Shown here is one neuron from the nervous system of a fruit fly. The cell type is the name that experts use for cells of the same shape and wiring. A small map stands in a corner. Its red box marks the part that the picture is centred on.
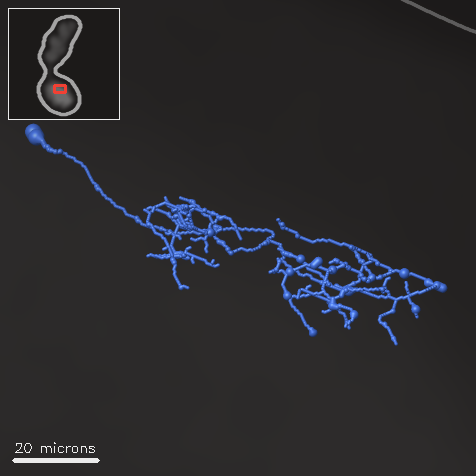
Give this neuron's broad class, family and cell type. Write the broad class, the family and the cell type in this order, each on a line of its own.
optic-lobe intrinsic neuron
Li
Li18b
